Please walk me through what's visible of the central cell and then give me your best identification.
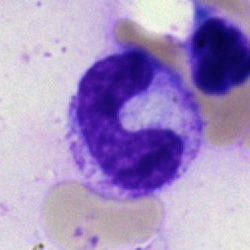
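Nucleus bent into a thick C shape, opening facing right. Chromatin dark purple, coarsely clumped. Cell outline roughly round; no vacuoles in the cytoplasm. Cell is a band neutrophil.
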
